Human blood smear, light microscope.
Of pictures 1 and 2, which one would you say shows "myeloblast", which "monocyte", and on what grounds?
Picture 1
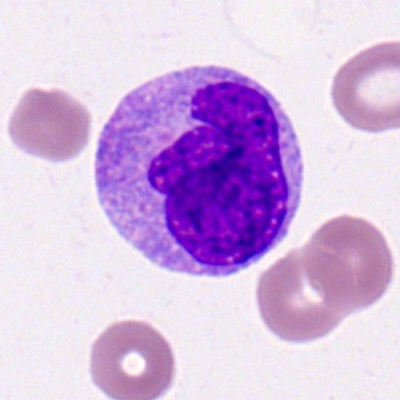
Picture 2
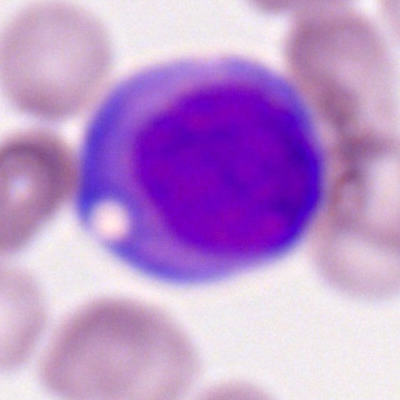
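The monocyte is the cell in picture 1; the myeloblast is in picture 2. Nucleus: in picture 1 the nucleus is folded, with a deep notch on its upper left side.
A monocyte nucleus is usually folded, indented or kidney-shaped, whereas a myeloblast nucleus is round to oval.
Its chromatin is deep purple and clumped, with small paler gaps between the clumps, and no nucleolus is visible.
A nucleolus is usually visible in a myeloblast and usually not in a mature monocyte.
Cytoplasm: the monocyte has abundant pale lilac cytoplasm with fine, dust-like pinkish granules scattered through it.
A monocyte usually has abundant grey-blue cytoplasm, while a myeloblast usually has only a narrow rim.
In picture 2 the cytoplasm is deep blue and shows no granules; it forms a broad rim on the left and only a thin rim on the right, and a single clear round vacuole lies in its lower-left part. Outline: both cells are round with a smooth edge, the monocyte without surface projections, and red cells press against the right edge of the myeloblast.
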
